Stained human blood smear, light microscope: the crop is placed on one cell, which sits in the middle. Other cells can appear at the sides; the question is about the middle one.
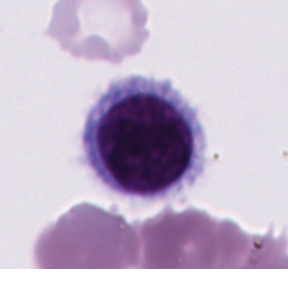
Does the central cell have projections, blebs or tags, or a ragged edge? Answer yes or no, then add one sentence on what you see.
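Yes. Short, fine, hair-like projections fringe much of the cell border.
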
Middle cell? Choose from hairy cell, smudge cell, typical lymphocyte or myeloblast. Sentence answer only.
Framed in the middle of the crop is a hairy cell.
